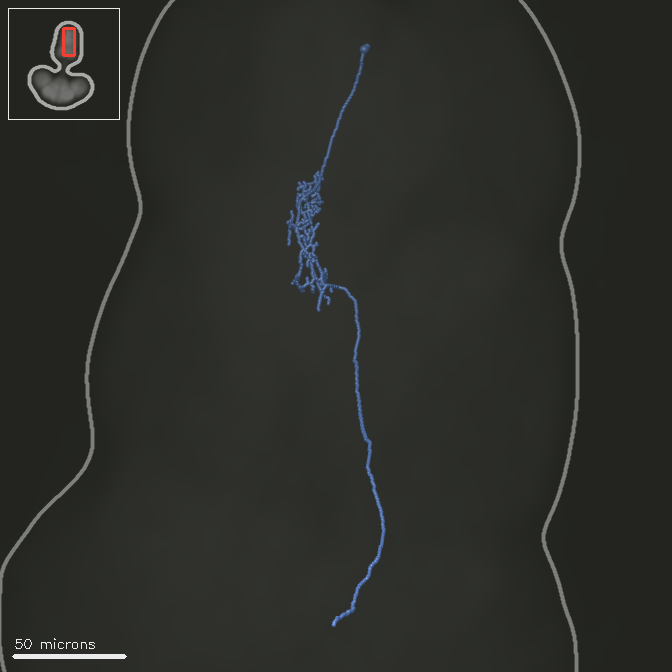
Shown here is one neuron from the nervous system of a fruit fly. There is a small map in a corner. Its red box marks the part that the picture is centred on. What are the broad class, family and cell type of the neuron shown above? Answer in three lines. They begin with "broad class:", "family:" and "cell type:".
broad class: nerve-cord intrinsic neuron
family: hemilineage 10B
cell type: IN10B050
